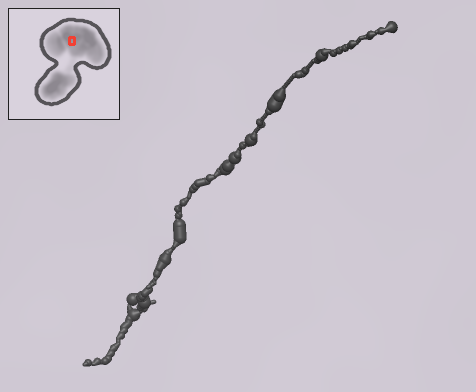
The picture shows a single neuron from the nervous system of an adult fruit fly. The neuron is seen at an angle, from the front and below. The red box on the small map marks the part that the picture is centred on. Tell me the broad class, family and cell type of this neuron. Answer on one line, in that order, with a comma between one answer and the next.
sensory neuron entering the brain, class mechanosensory, JO-B1_c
